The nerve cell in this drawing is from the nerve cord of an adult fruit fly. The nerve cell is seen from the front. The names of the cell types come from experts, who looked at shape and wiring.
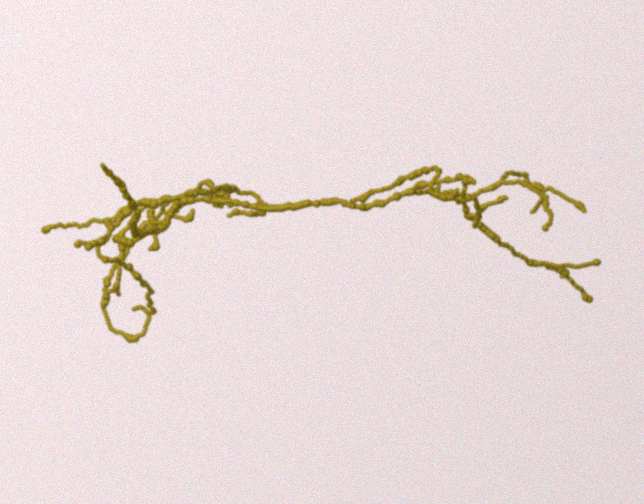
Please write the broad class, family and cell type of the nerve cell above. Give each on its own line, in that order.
descending neuron
DNg
DNg78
